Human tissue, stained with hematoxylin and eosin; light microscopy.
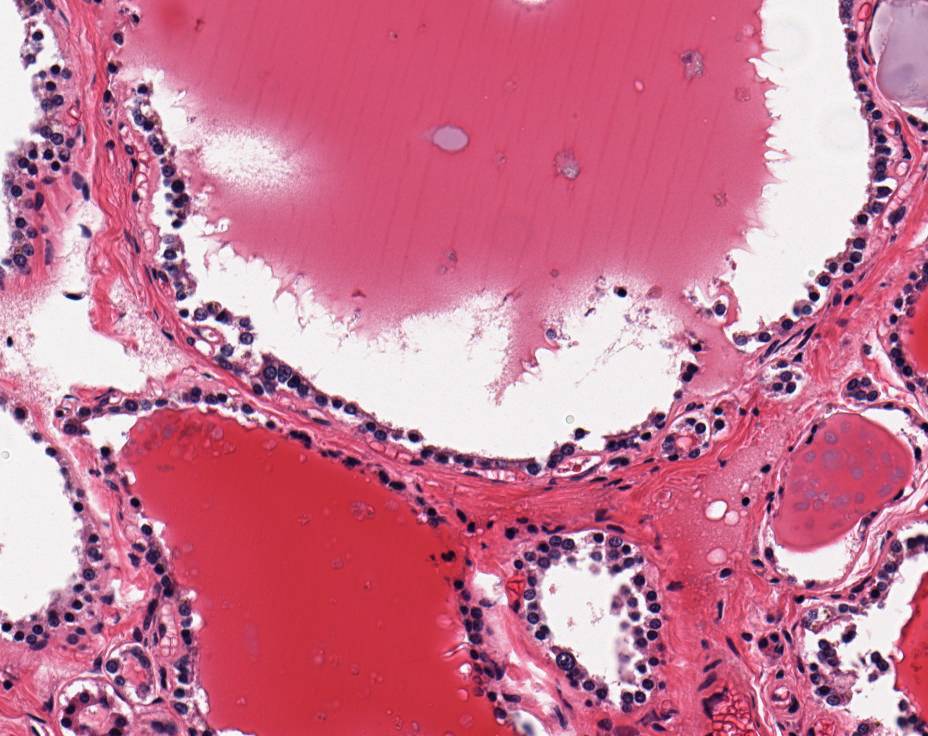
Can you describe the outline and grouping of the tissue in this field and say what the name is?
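Closed follicles fill the field, largest at top and lower left, smaller along right and bottom. Each is lined by one layer of flattened to low cuboidal cells, their small, round, dark nuclei in a single row. Lower-left colloid stains deeper red than the top's. That's thyroid.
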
